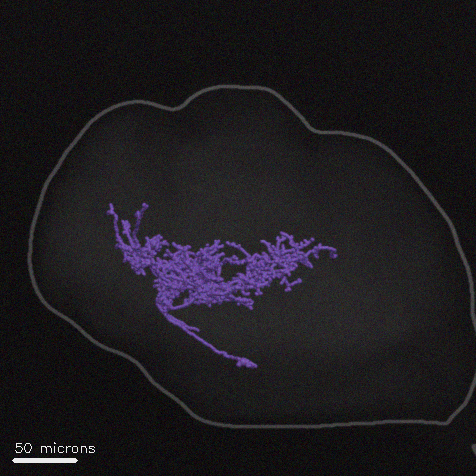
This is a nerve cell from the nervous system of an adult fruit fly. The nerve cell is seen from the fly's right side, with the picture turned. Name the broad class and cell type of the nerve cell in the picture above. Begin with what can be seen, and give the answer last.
The cell body can be seen at the bottom of the picture. By the scale bar it is about 190 microns wide in this view. This is a central-brain intrinsic neuron. Its cell type is IB114.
